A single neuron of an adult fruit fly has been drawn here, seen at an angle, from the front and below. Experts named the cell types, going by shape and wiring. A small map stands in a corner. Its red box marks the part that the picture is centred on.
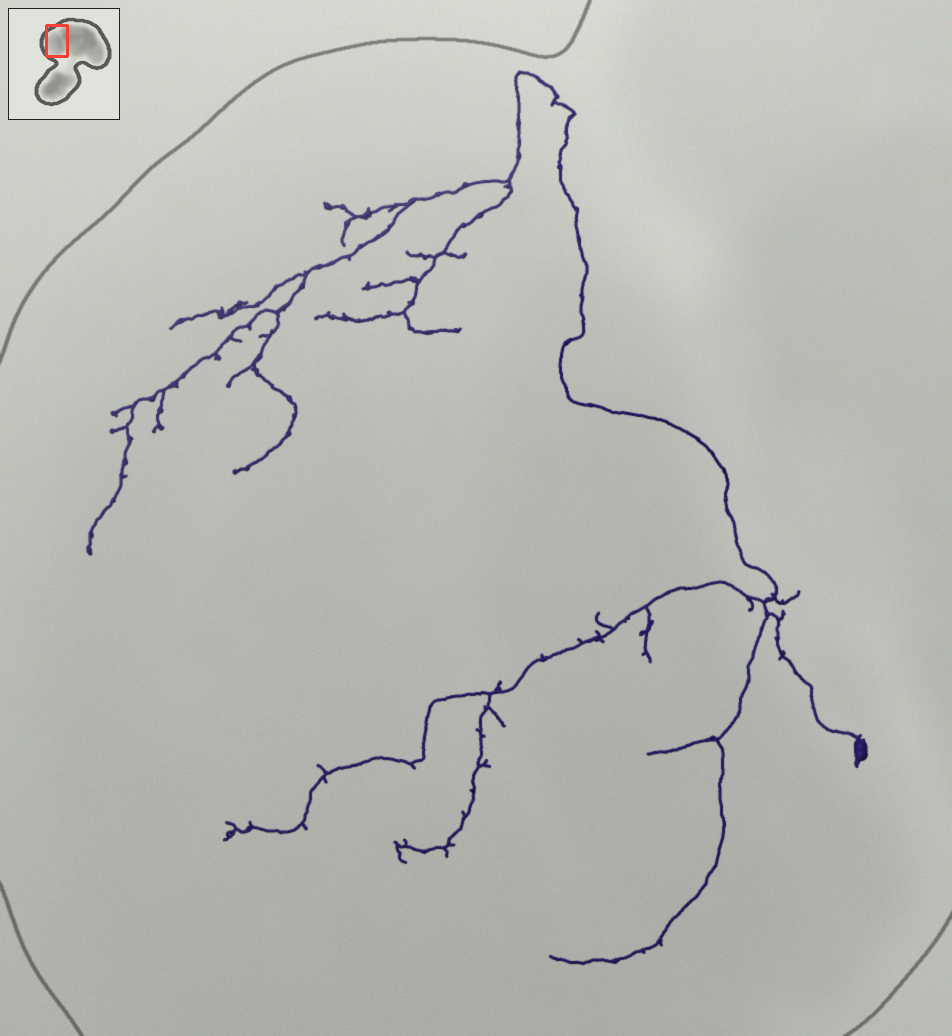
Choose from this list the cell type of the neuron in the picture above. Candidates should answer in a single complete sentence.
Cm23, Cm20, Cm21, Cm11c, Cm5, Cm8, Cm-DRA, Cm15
To the cell type Cm23 belongs this neuron.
